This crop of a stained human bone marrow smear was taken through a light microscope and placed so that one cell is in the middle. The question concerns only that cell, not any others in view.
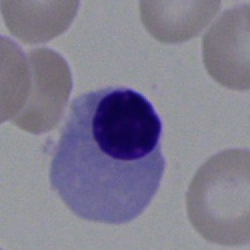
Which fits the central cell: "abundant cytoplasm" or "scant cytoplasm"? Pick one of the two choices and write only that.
Abundant cytoplasm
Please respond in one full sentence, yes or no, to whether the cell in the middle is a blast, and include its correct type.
No, the central cell is classed as a normoblast, not a blast.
